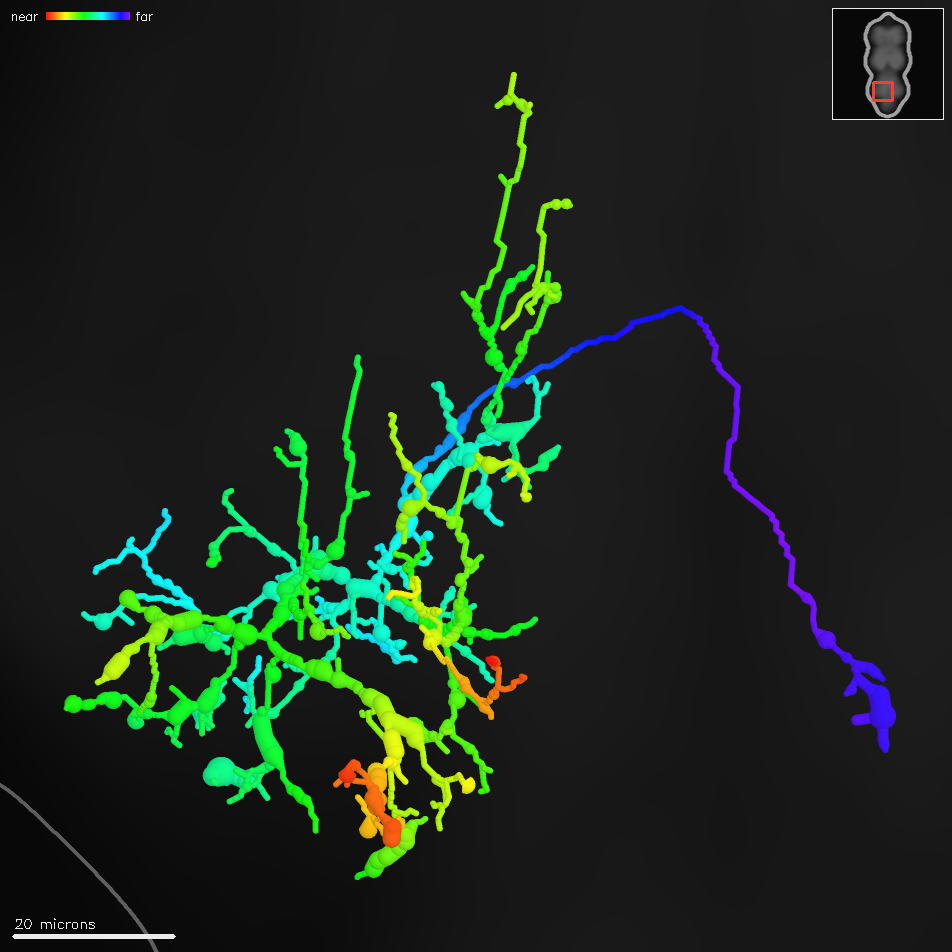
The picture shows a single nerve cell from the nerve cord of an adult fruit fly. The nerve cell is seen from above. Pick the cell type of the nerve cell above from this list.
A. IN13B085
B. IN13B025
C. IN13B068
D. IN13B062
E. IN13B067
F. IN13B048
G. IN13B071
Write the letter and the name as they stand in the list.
D. IN13B062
